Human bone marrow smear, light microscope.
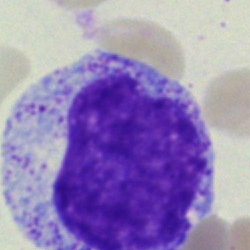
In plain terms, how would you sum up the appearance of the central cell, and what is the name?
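Nucleus off-centre, shifted toward the right side of the cell. Shallow indentation along its left border. Chromatin deep purple with small scattered paler spots. Small purple granules scattered through the cytoplasm. Cell: myelocyte.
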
